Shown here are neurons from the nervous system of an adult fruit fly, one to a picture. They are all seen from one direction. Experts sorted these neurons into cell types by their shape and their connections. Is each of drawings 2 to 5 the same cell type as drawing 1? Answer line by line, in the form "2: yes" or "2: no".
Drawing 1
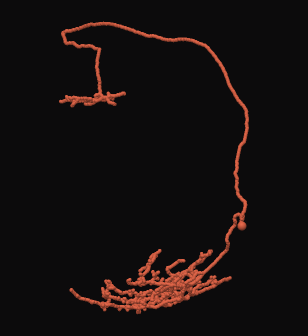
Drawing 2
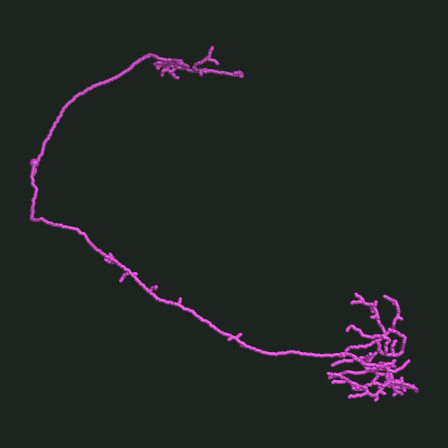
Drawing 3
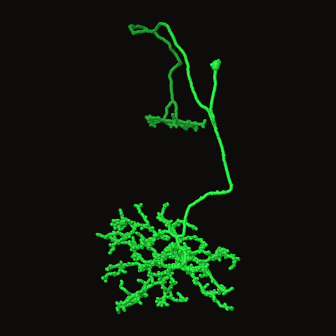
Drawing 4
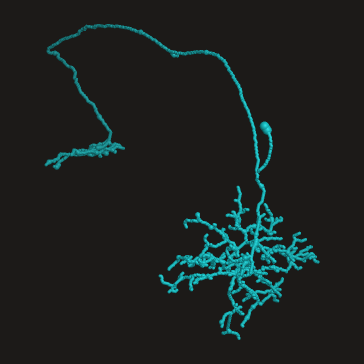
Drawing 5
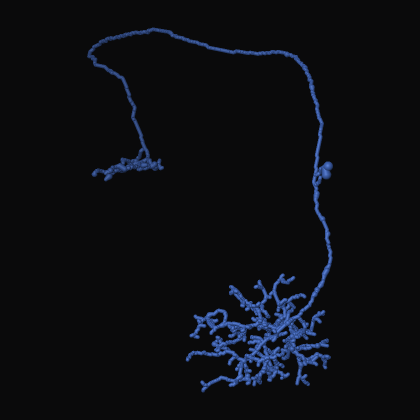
2: no
3: yes
4: yes
5: yes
